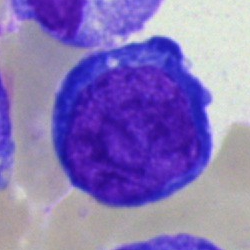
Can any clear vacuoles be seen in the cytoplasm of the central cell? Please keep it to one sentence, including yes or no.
Yes, within its cytoplasm, one or more clear vacuoles are present.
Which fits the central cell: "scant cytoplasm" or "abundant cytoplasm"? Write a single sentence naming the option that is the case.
In this cell, the cytoplasm is scant.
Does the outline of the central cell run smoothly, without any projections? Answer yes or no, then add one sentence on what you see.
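No. Small blunt bulges project from the cell surface at the upper right.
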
